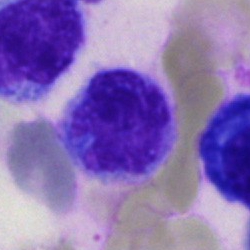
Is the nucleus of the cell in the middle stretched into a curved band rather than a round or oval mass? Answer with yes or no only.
No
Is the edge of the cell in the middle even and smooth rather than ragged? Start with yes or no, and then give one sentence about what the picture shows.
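Yes. The cell has a roughly round outline with a smooth border.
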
